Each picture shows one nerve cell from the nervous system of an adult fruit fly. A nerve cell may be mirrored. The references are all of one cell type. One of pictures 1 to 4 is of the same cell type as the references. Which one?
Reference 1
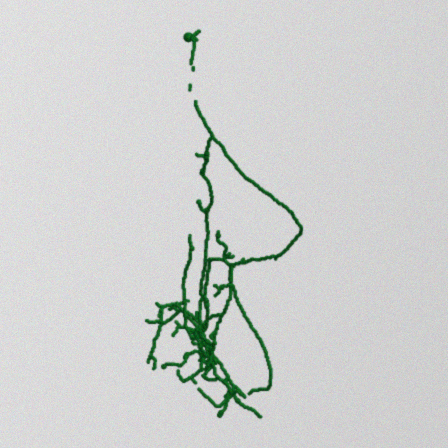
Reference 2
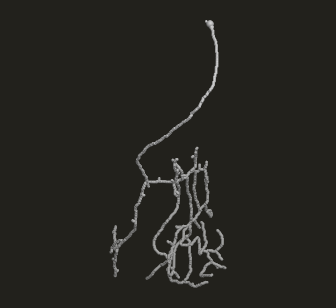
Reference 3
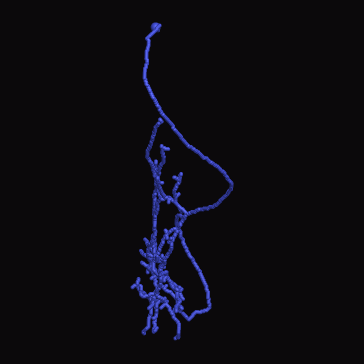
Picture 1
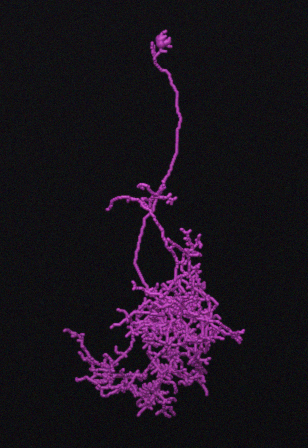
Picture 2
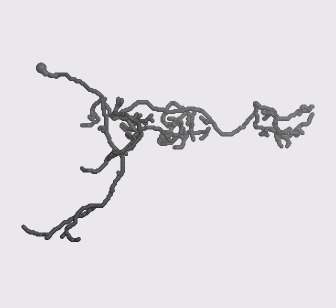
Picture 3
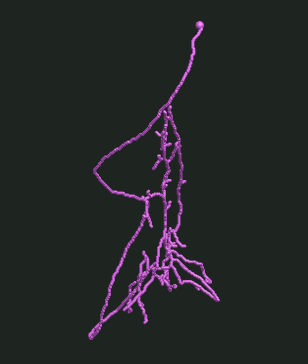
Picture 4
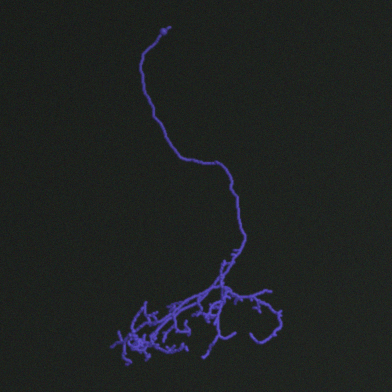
3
